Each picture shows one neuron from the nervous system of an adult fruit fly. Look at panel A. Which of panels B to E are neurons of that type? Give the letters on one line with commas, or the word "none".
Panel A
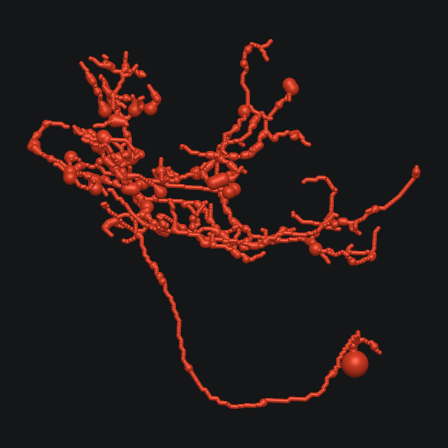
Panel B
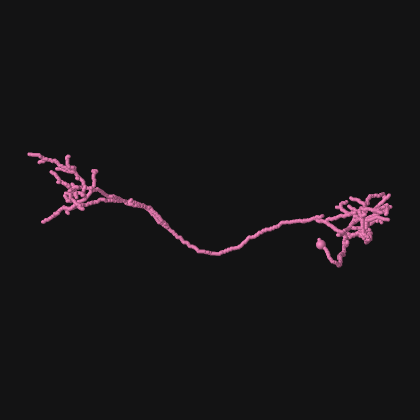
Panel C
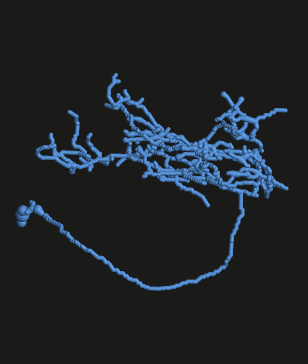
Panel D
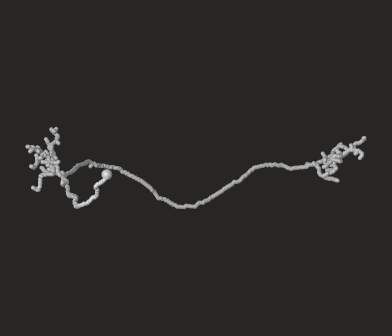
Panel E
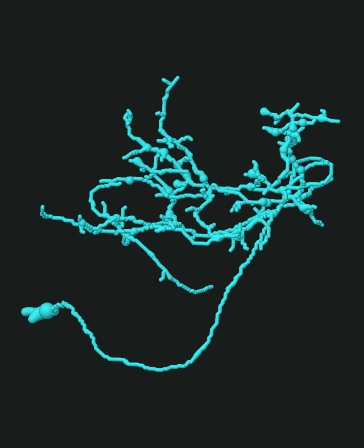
C, E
